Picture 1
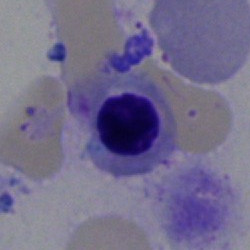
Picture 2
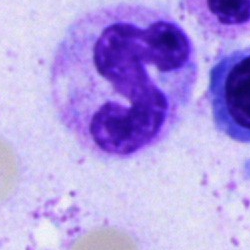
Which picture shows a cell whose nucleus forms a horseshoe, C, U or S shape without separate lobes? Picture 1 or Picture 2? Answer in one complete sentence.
The cell in Picture 2 has a nucleus bent into a band with no separate lobes.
